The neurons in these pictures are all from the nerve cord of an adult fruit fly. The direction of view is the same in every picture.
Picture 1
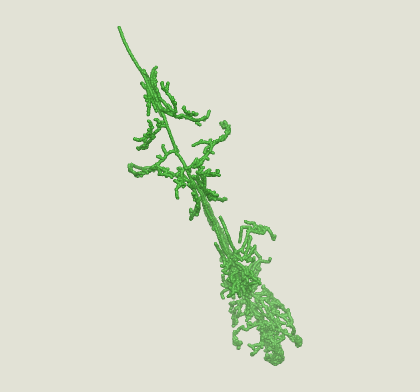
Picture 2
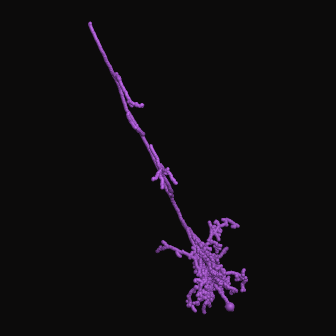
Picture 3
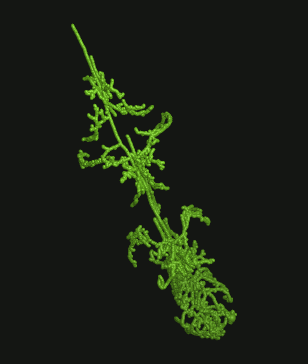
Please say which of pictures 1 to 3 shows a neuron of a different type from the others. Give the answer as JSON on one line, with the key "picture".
{"picture": 2}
